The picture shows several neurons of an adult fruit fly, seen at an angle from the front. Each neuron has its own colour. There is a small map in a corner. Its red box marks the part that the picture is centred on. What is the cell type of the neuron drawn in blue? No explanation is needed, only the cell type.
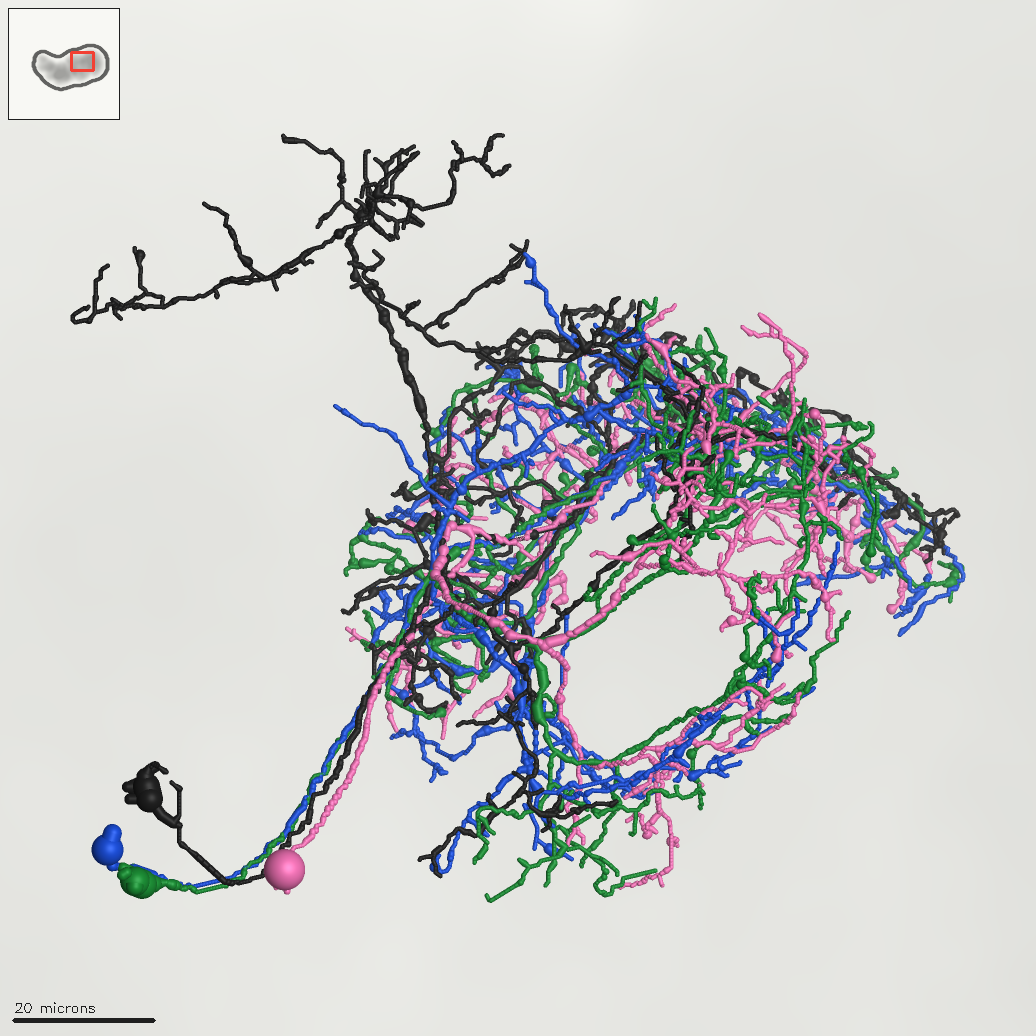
FB5E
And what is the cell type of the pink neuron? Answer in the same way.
FB4P_a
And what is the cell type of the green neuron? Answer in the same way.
FB5D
